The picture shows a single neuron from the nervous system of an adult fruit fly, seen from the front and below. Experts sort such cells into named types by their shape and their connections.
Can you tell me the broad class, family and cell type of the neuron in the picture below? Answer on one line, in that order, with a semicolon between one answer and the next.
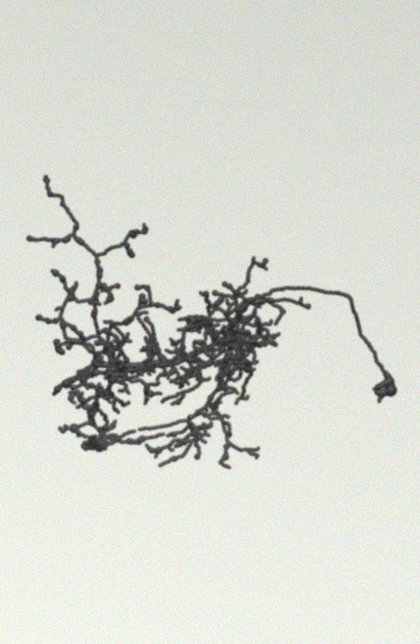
nerve-cord intrinsic neuron; hemilineage 14A; IN14A011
